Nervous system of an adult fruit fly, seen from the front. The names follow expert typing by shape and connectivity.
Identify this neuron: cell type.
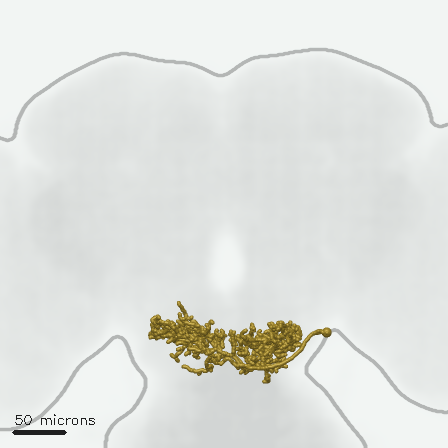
GNG059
